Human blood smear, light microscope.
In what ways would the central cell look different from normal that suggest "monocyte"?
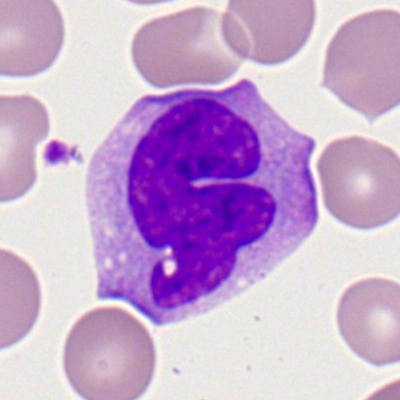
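This cell is a monocyte, and the first item to check is the nucleus: a deep cleft entering from the right side folds it into a curved shape.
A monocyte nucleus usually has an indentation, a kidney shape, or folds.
Second, the cytoplasm holds very fine, dust-like pinkish granules.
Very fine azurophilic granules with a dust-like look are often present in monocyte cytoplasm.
Third, a few small clear vacuoles sit in the lower left part of the cytoplasm.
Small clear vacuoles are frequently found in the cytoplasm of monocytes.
Finally, the chromatin has a finely mottled, lacy texture rather than coarse dark clumps.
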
